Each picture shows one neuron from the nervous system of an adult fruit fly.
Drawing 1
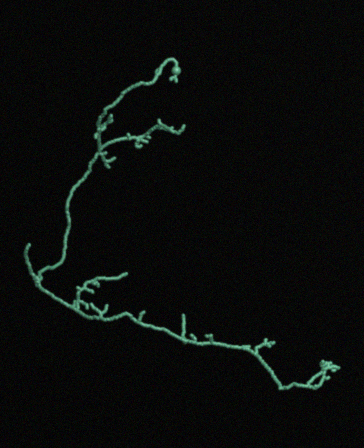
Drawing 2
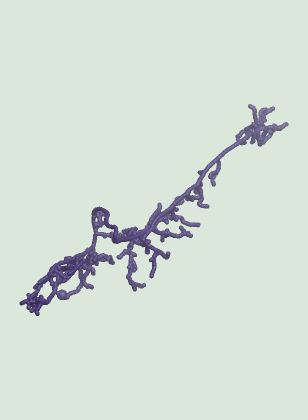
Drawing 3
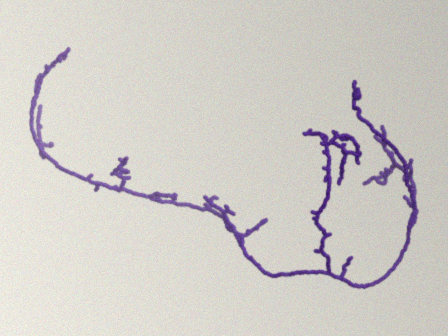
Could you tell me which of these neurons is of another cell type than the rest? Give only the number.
2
